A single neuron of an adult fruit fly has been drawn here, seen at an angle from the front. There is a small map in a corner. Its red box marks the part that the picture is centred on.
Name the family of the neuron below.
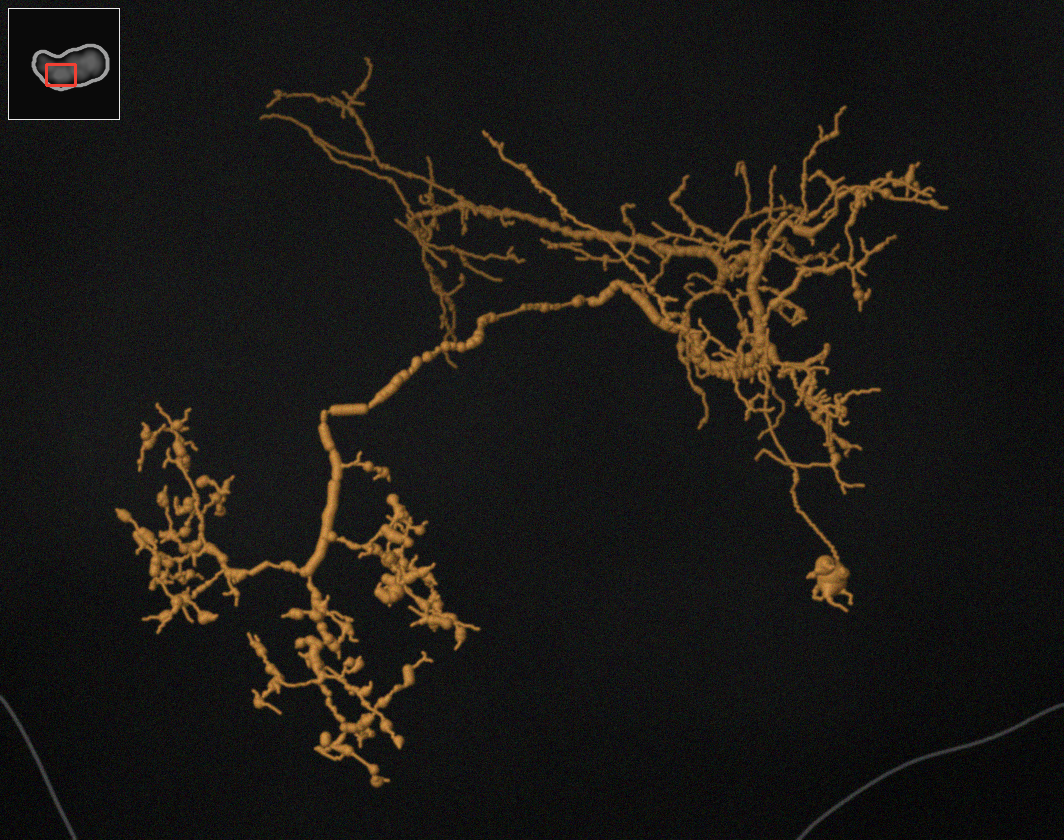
hemilineage 07B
